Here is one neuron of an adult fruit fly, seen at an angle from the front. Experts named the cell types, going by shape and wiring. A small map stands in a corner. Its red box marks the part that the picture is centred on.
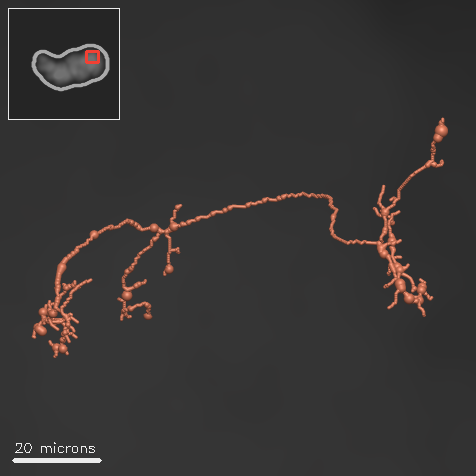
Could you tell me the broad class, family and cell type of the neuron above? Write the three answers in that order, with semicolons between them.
optic-lobe intrinsic neuron; TmY; TmY17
